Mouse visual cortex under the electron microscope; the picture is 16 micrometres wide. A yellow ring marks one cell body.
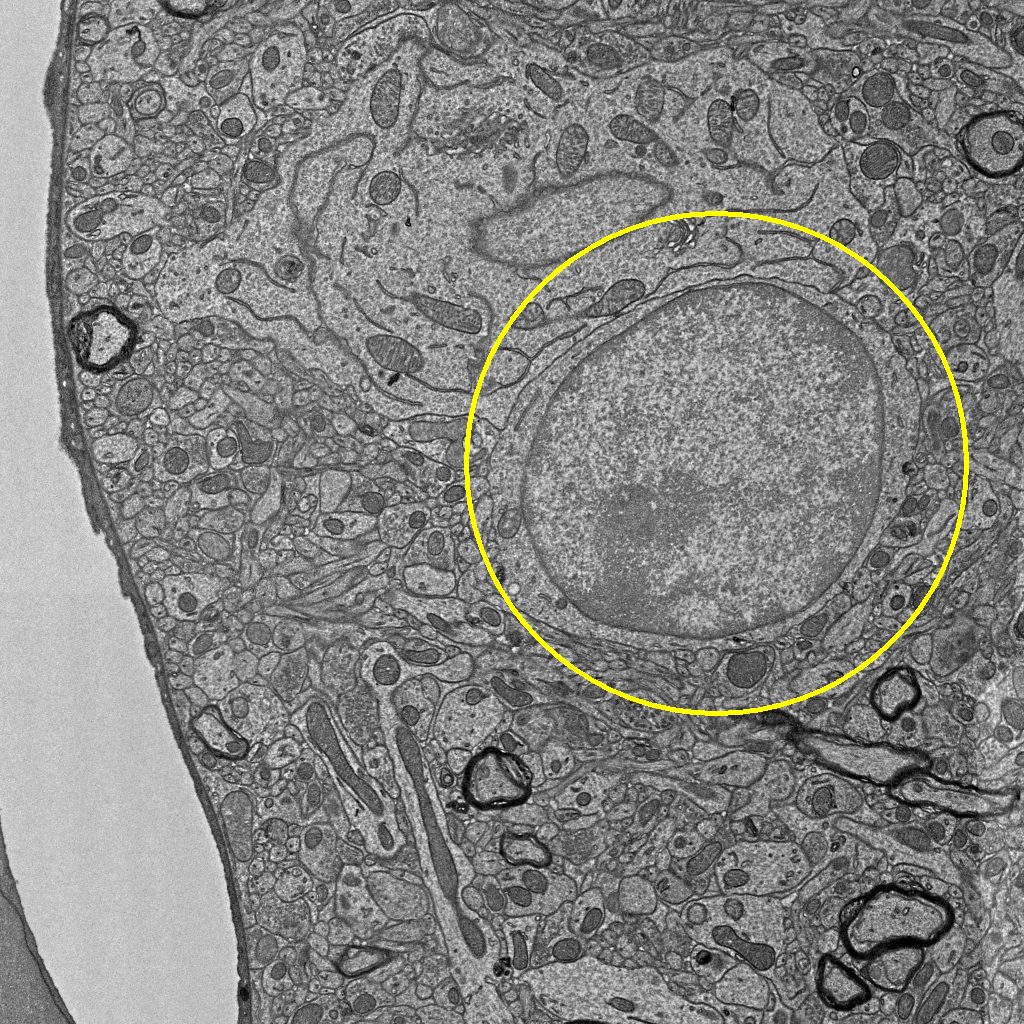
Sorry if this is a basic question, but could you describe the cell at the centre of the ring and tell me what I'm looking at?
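See how the round nucleus sits wholly inside the ring? Its envelope traces a smooth outline, with no deep folds. Down in the lower half there's a darker, irregular zone of chromatin. And you won't find stacks of rough endoplasmic reticulum in the cytoplasm. That's an oligodendrocyte.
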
